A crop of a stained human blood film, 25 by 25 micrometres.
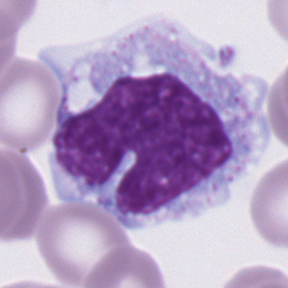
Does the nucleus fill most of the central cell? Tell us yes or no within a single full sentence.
No, the cell has plenty of cytoplasm around its nucleus.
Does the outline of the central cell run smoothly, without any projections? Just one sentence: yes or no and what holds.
No, the outline of this cell is ragged or frayed, or it has projections, blebs or tags.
